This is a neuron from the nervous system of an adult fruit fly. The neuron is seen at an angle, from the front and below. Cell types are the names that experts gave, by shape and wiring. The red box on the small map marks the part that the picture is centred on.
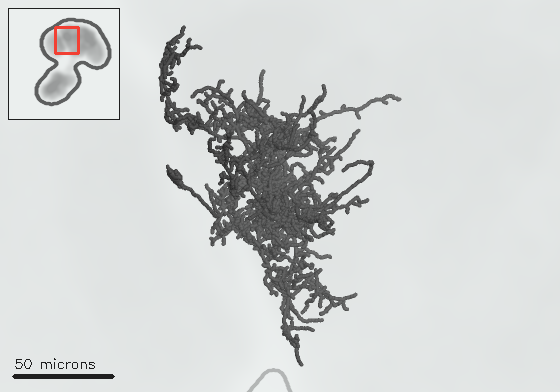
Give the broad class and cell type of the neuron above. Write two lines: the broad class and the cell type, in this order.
central-brain intrinsic neuron
PLP256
